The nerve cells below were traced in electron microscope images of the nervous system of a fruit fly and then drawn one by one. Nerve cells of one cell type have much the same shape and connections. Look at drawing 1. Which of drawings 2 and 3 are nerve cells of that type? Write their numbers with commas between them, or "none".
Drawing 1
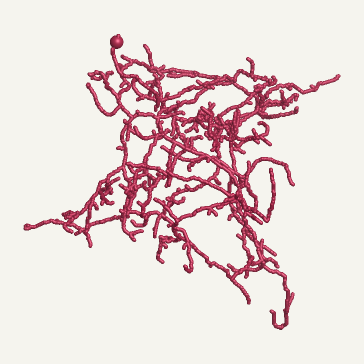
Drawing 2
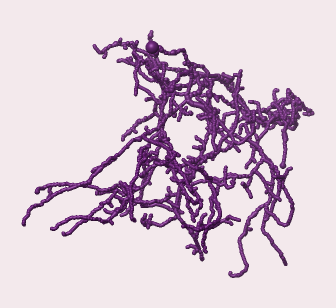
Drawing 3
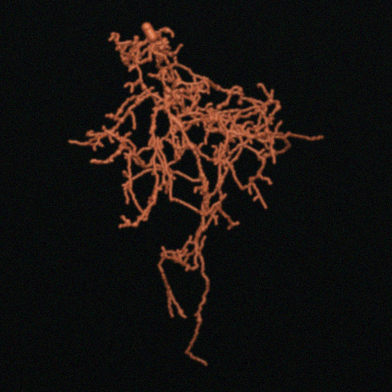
2, 3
